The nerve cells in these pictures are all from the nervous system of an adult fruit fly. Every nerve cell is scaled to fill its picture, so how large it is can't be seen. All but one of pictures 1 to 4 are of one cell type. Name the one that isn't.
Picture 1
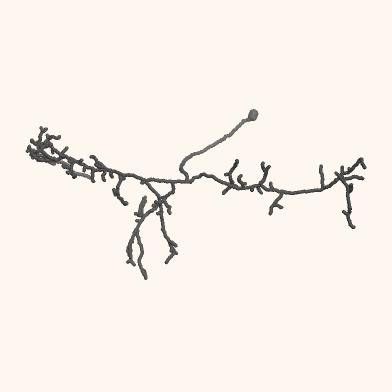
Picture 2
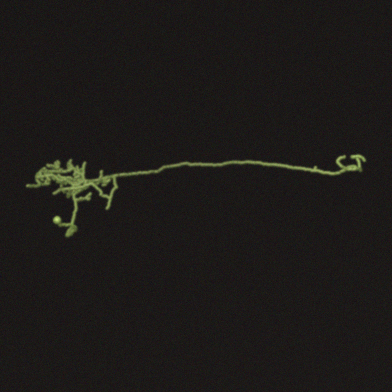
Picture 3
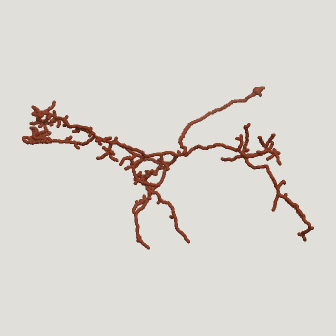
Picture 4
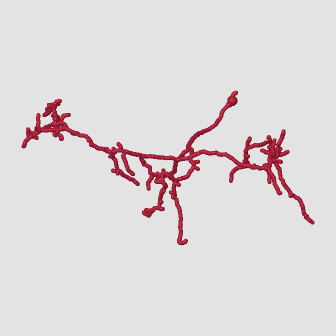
Picture 2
